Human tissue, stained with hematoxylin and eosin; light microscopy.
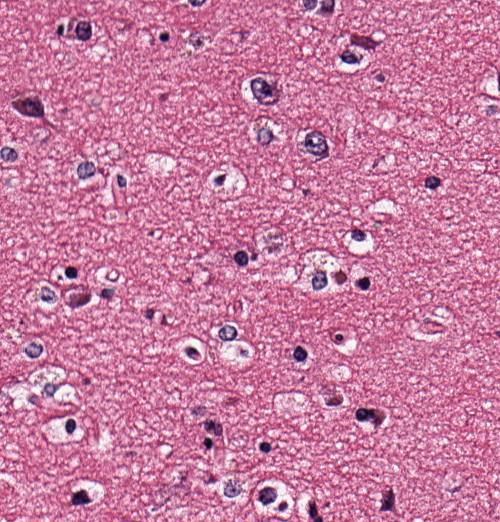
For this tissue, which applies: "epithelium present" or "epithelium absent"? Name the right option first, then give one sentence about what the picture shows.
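Epithelium absent. No epithelium, glands or lumens are present anywhere in the field.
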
